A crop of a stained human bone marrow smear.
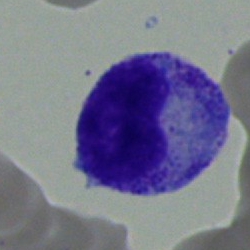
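Metamyelocyte in the middle of the field. Notice how the nucleus fills the left part of the cell, and look closely at its border facing the cytoplasm: there is a shallow indentation. The chromatin is dense and stains deep purple. To the right, the cytoplasm forms a pale lilac-blue crescent.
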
